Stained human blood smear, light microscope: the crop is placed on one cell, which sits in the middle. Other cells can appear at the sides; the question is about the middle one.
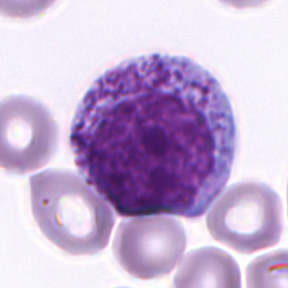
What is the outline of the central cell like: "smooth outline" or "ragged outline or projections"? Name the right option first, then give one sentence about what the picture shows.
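Smooth outline. The cell outline is round and smooth.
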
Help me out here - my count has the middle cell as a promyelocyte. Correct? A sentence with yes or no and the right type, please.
No, the central cell is classed as a myelocyte and not as a promyelocyte.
